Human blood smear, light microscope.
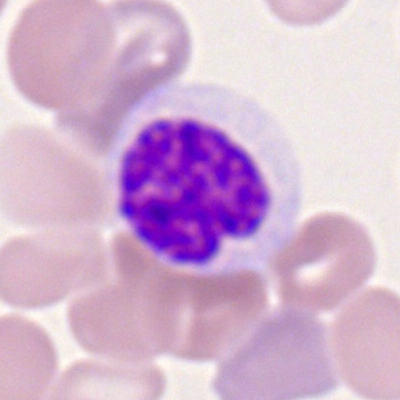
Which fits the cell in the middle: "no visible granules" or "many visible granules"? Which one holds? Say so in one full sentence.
Within its cytoplasm there is no visible granule.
